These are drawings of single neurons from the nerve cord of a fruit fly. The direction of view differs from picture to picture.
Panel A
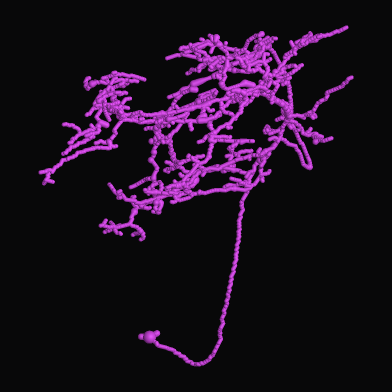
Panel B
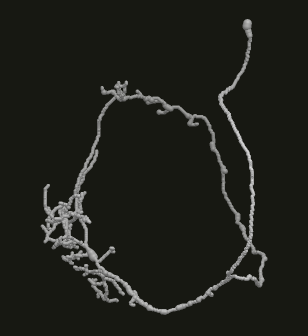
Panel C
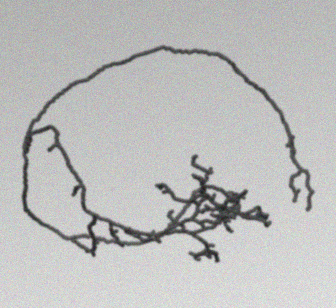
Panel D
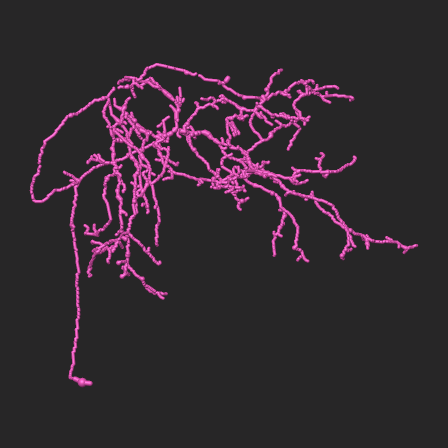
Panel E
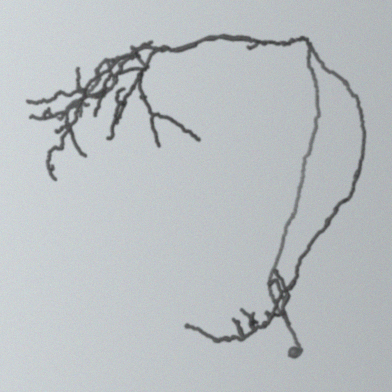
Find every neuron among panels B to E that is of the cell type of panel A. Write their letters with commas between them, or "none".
D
